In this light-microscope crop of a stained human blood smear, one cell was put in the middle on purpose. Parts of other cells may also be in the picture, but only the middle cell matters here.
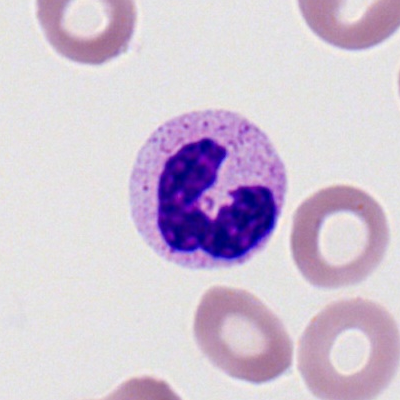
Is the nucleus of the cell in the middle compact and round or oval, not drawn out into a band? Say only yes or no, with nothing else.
No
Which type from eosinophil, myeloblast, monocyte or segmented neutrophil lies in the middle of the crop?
segmented neutrophil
